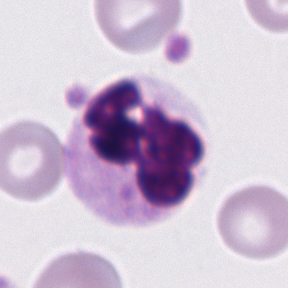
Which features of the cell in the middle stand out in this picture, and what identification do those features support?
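Outline round and smooth. Nucleus without visible nucleoli. Widest band of cytoplasm toward the lower left. Cytoplasm holding only fine, faint granules. Segmented neutrophil.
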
